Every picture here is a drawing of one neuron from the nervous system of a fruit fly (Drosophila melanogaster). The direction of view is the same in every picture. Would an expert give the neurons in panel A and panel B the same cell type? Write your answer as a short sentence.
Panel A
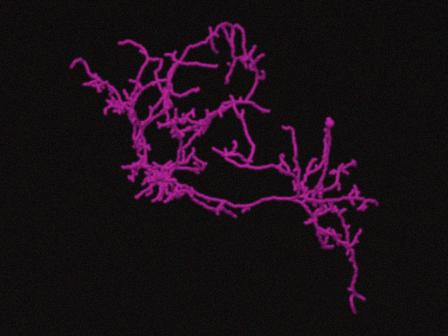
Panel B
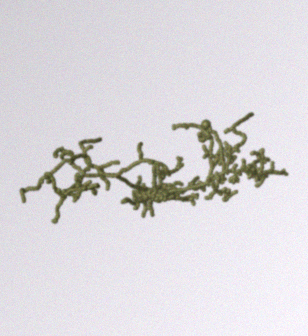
They are of the same cell type.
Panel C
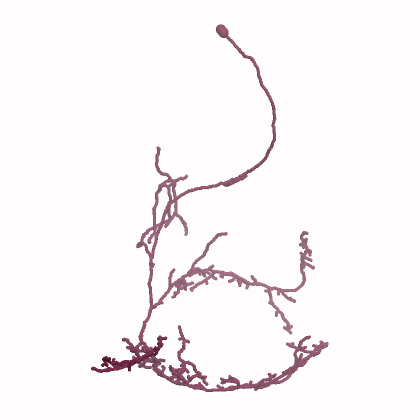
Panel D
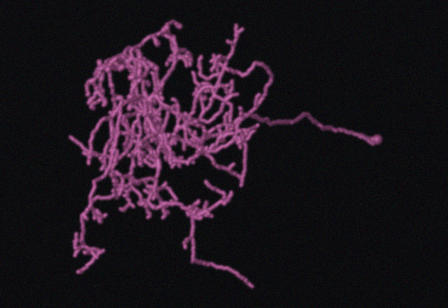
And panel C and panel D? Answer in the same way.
They are of different cell types.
